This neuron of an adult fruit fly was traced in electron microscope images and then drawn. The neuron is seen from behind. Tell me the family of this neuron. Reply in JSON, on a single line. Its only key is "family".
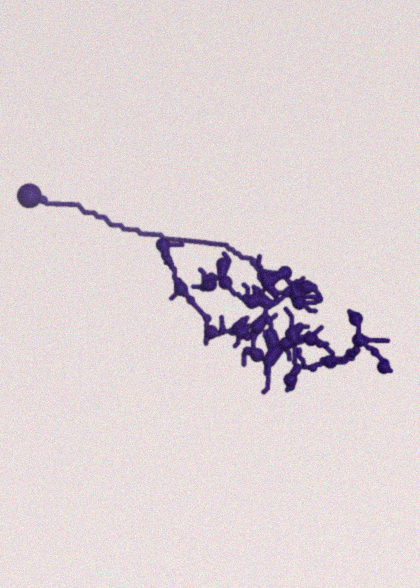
{"family": "Dm"}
